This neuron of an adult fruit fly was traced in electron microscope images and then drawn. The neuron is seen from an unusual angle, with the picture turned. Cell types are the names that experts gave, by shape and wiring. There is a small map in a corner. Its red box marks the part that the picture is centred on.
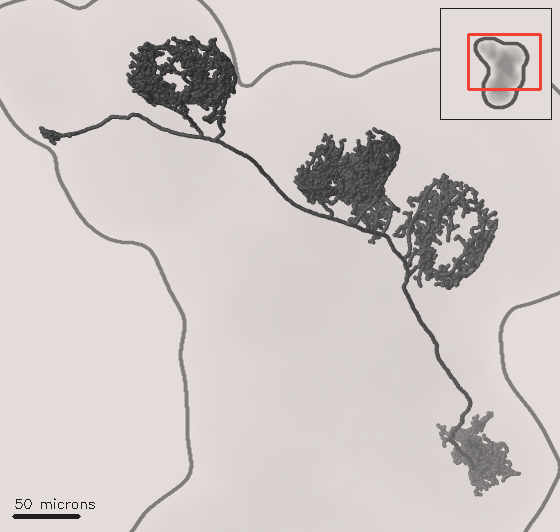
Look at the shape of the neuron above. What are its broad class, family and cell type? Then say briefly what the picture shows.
Its broad class is ascending neuron. Its family is hemilineage 05B. It is of cell type AN05B009. By the scale bar it is about 350 microns wide in this view. Dozens of branch ends can be seen.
